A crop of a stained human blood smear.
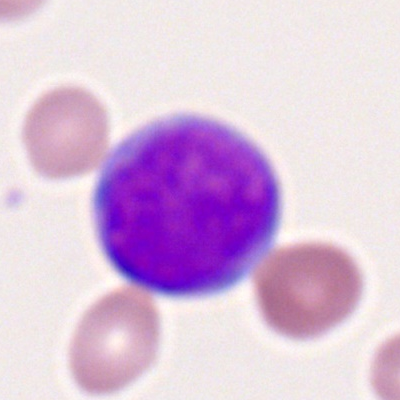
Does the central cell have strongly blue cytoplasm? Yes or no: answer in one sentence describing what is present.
Yes, for this cell, the cytoplasm is strongly blue.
